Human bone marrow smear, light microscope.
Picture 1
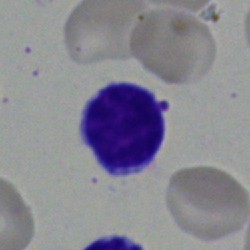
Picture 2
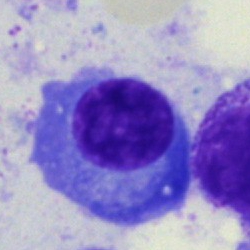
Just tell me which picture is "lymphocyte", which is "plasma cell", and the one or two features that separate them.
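The first one's a lymphocyte and the second's a plasma cell. In the lymphocyte the nucleus fills nearly the whole round cell, so there's very scant cytoplasm, whereas the plasma cell has plenty of blue cytoplasm.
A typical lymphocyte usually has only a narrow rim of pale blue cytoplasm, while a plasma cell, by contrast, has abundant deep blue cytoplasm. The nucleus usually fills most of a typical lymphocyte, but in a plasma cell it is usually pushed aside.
Here the plasma cell's nucleus sits off-centre, toward the upper right of the cell. The outlines aren't alike either: the lymphocyte is round, with a small round bleb projecting from its upper right edge, and the plasma cell is irregular, with small bumps along its left border. The lymphocyte's chromatin is dark purple and densely stained, and no nucleoli are visible. Neither cell shows granules, though the plasma cell has two tiny white dots in its cytoplasm.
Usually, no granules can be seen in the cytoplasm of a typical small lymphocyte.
Another dark-staining nucleated cell lies at the right edge of the second picture, close to the plasma cell.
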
